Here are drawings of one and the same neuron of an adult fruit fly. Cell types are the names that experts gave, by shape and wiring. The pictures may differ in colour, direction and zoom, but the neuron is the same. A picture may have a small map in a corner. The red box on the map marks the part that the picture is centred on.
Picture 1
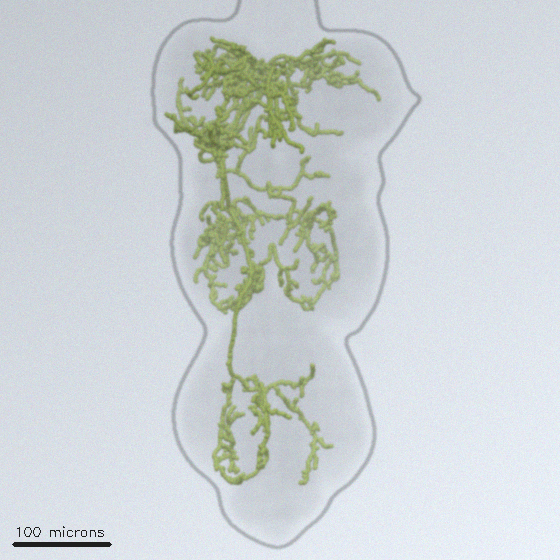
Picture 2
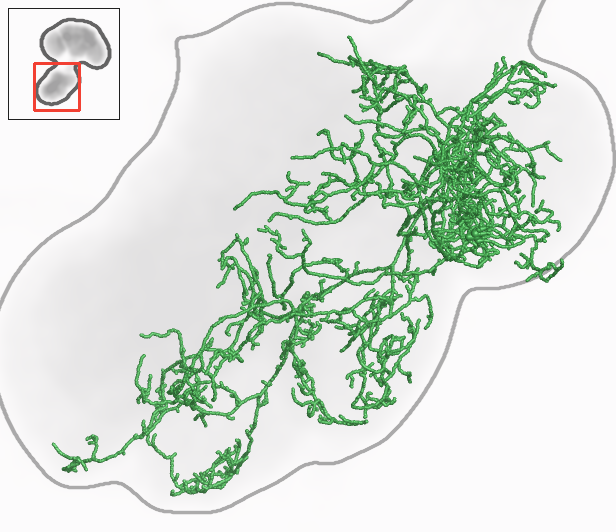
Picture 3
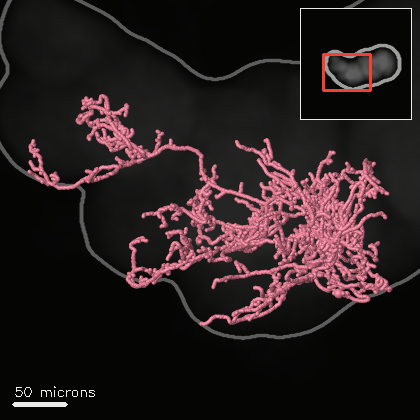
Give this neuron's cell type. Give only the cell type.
INXXX045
